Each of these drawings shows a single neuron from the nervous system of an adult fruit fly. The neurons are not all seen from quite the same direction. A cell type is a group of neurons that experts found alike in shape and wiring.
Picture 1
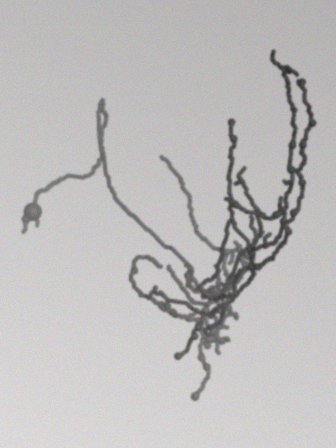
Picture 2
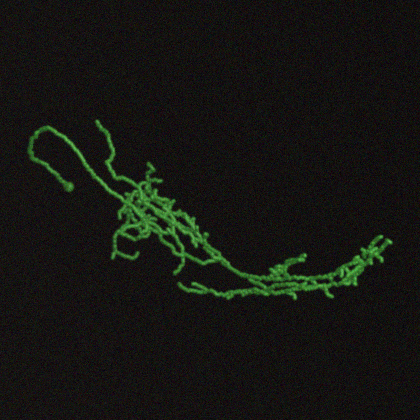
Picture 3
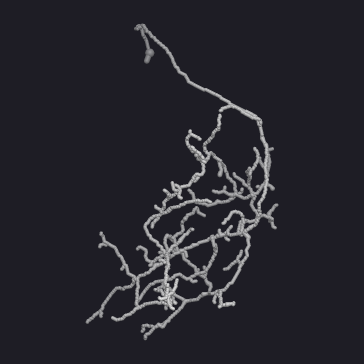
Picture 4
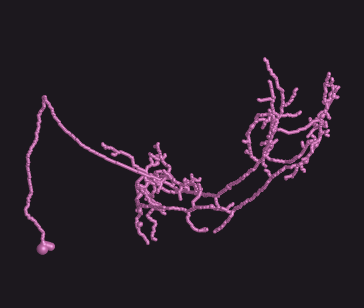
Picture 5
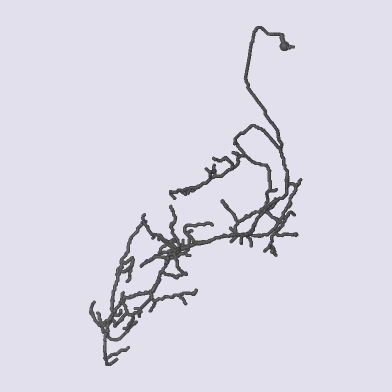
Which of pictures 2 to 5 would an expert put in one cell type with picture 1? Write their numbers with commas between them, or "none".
2, 4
